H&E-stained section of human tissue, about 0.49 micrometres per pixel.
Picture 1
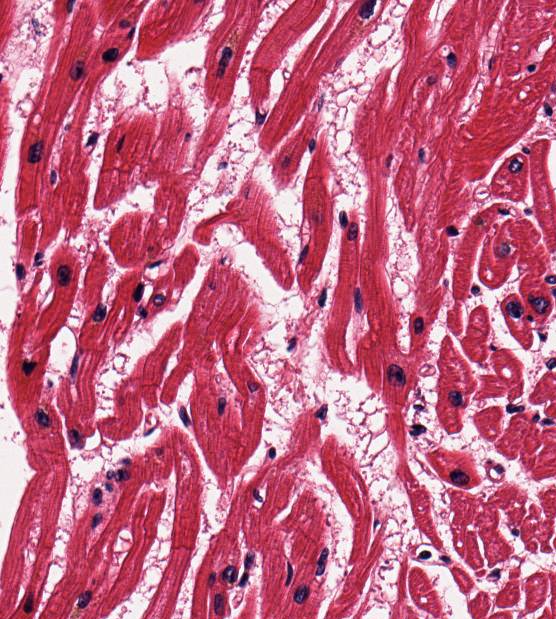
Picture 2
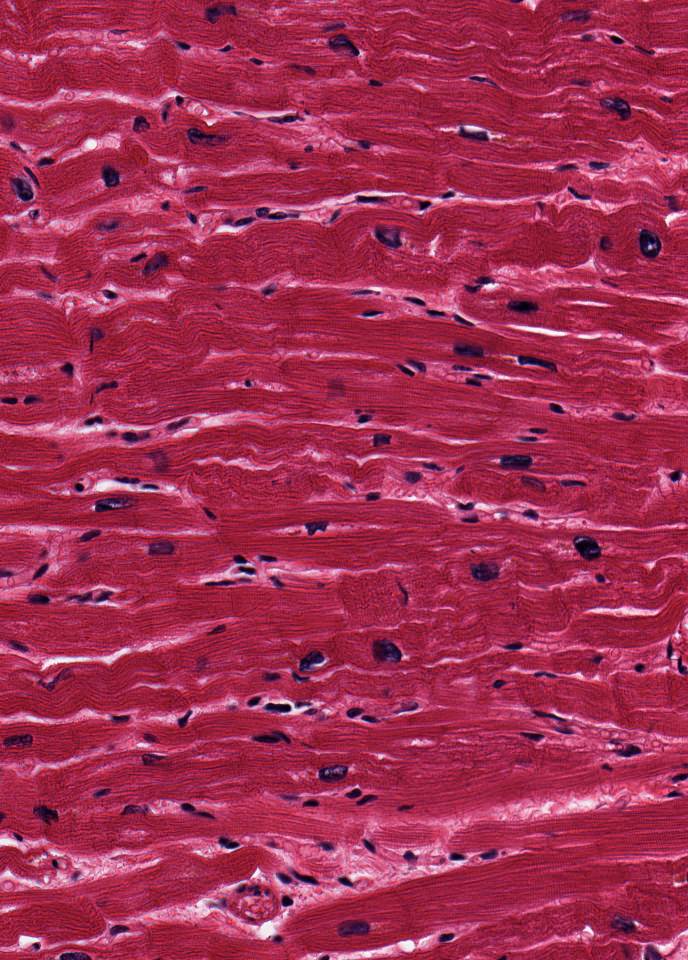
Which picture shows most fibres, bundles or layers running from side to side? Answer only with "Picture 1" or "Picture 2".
Picture 2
